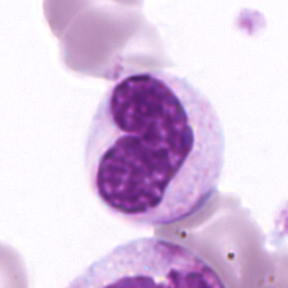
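Band neutrophil: central cell, outline round and smooth. Bean-shaped nucleus, notched on its left side, set off-centre toward the left of the cell. Pale lilac cytoplasm.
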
